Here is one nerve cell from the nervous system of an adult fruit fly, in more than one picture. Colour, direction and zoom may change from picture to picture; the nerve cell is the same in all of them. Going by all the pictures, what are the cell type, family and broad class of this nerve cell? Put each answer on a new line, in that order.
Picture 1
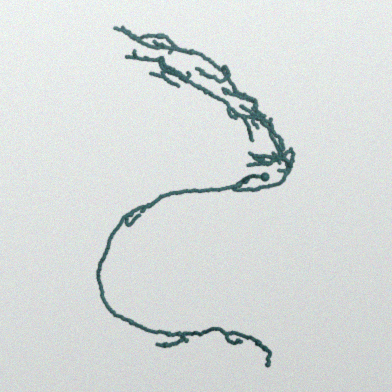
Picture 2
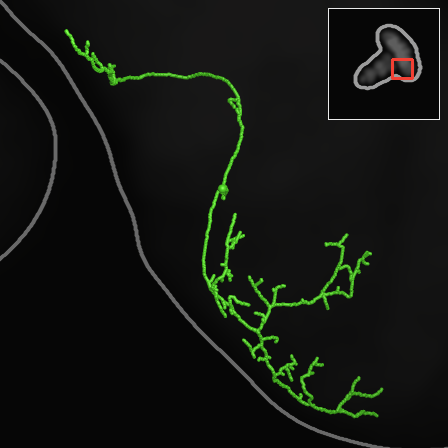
MeVP15
MeVP
visual projection neuron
